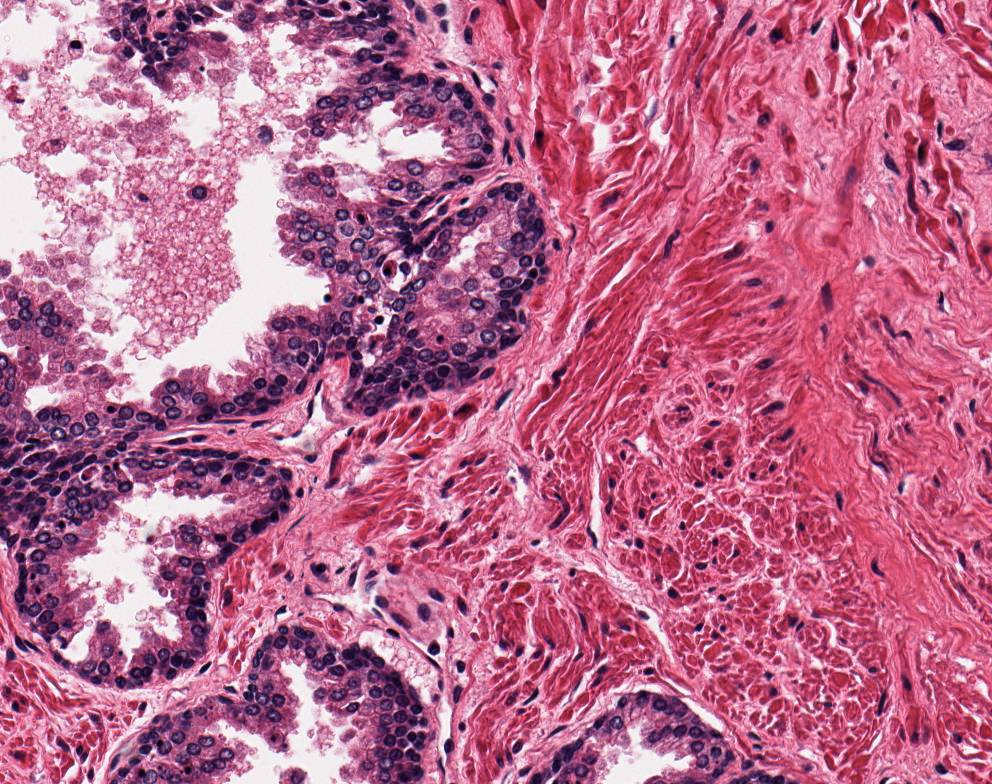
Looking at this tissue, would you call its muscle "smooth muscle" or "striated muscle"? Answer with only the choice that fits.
Smooth muscle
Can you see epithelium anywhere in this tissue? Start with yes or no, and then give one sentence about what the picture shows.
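Yes. The gland lining is thrown into folds and tufts that project into the lumina.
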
